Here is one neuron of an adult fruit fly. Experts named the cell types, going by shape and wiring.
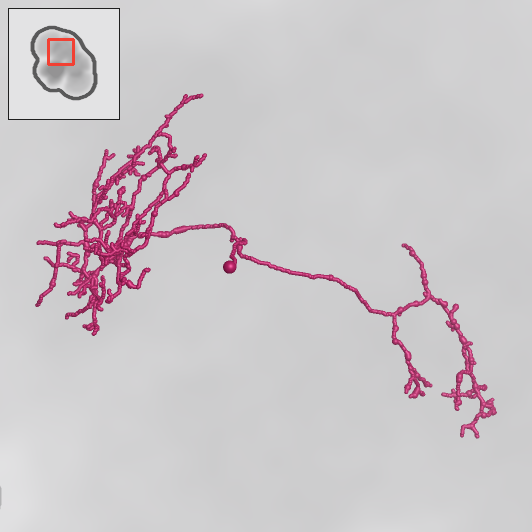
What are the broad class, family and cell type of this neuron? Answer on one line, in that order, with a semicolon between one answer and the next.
visual projection neuron; hemilineage VPNp&v1_ventral; LC37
